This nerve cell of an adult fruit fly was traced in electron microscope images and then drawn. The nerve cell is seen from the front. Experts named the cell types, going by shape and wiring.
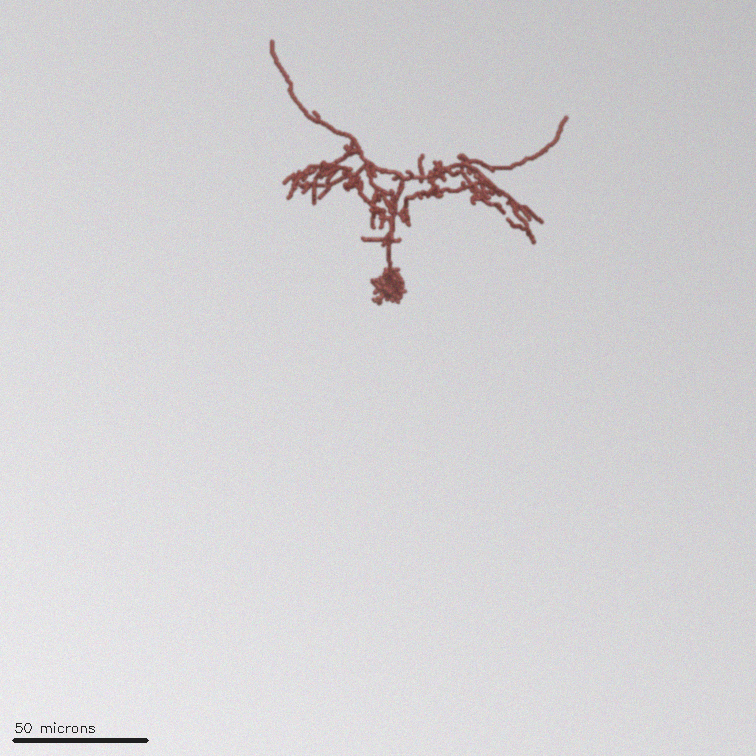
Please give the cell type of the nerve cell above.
EN00B025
